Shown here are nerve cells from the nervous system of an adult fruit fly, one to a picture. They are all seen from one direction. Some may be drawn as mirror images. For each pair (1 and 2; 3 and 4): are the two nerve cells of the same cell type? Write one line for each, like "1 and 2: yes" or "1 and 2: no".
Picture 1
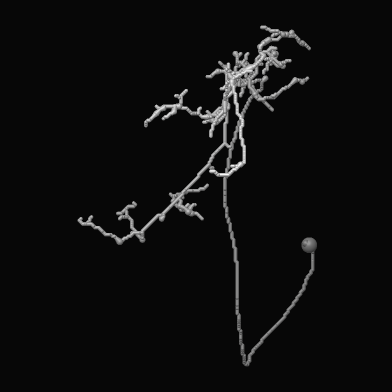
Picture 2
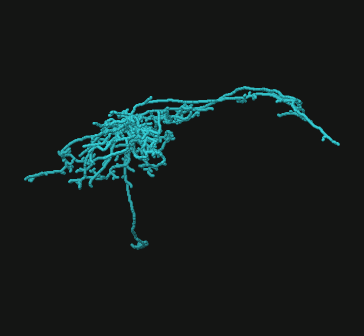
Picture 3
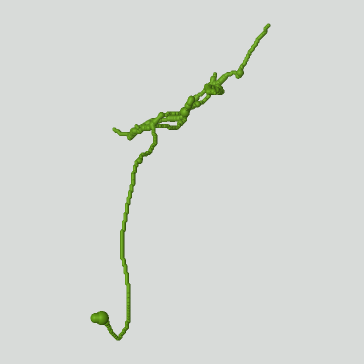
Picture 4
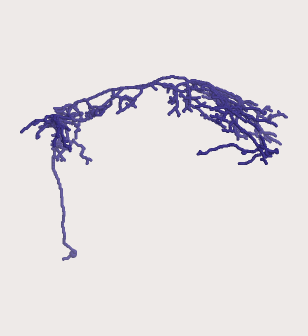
1 and 2: no
3 and 4: no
